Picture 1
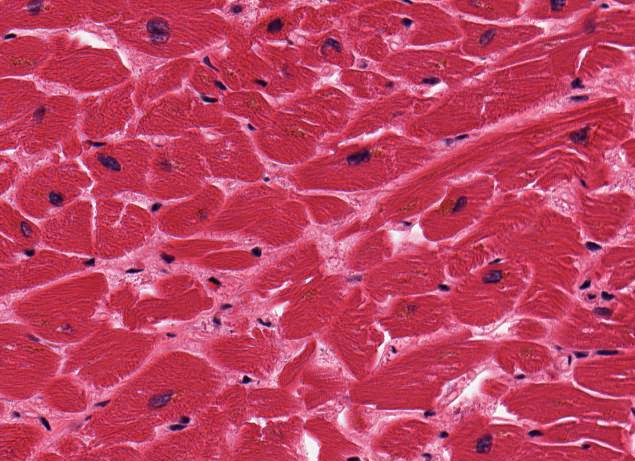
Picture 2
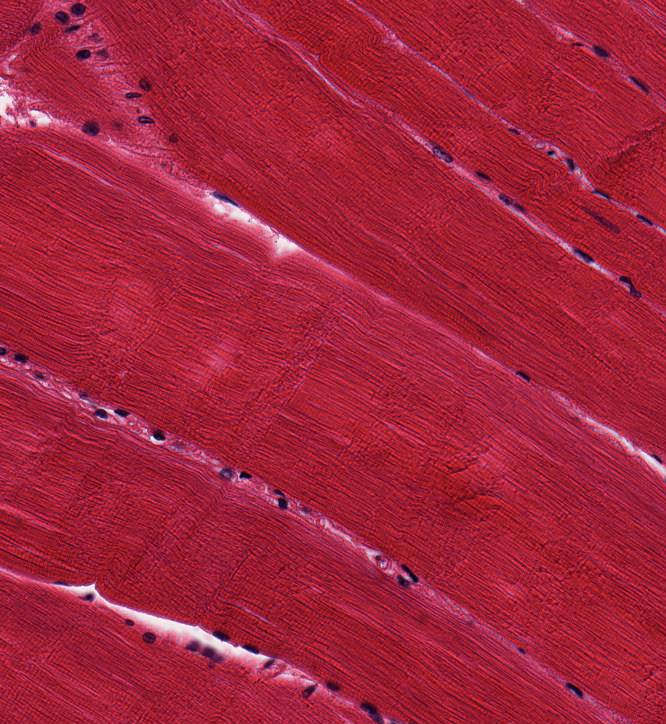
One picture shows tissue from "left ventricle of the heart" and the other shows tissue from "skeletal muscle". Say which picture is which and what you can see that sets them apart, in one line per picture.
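Picture 1: left ventricle of the heart. Faint golden-brown granules lie in the cytoplasm beside some of the central nuclei.
Picture 2: skeletal muscle. The nuclei are dark, flattened and elongated, and lie along the edges of the fibres.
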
